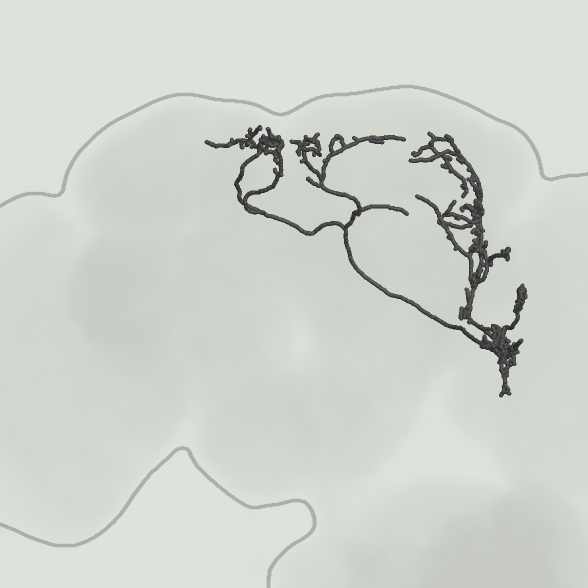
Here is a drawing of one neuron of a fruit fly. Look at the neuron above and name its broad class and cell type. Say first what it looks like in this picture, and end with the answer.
As drawn here it is about as wide as it is tall. This is a visual projection neuron. It is of cell type 5thsLNv_LNd6.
